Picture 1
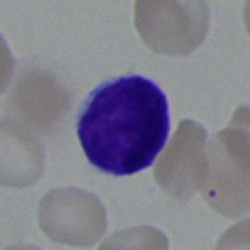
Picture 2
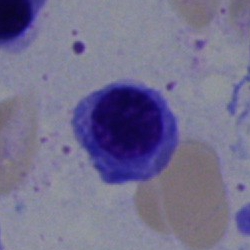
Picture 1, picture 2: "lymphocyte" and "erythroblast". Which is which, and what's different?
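You've got a lymphocyte in picture 1 and an erythroblast in picture 2. The lymphocyte's outline is round and smooth, while the erythroblast's is somewhat irregular, with slightly angular bulges instead of a smooth circle. In picture 1 only a very thin rim of cytoplasm shows, mostly at the upper left edge.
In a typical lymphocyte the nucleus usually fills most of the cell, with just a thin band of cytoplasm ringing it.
The erythroblast's nucleus sits off-centre toward the upper right, which leaves a wider band of deep blue cytoplasm at the lower left. Chromatin differs too: dense and deep purple in the lymphocyte, dark purple and coarsely clumped rather than fine in the erythroblast. Neither cell shows granules, and there's no nucleolus to be seen in picture 1.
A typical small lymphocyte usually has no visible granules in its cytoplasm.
Pale red cells without nuclei lie around the lymphocyte, none of them overlapping it.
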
